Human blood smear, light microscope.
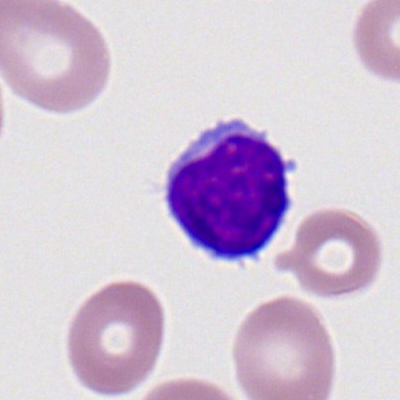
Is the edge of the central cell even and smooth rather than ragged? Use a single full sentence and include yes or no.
No, the cell's outline is not smooth; it is ragged or frayed, or has projections, blebs or tags.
